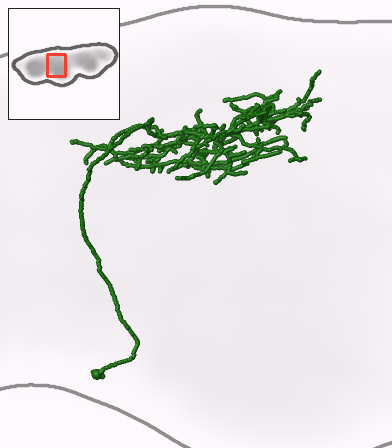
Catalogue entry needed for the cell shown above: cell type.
IN02A049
